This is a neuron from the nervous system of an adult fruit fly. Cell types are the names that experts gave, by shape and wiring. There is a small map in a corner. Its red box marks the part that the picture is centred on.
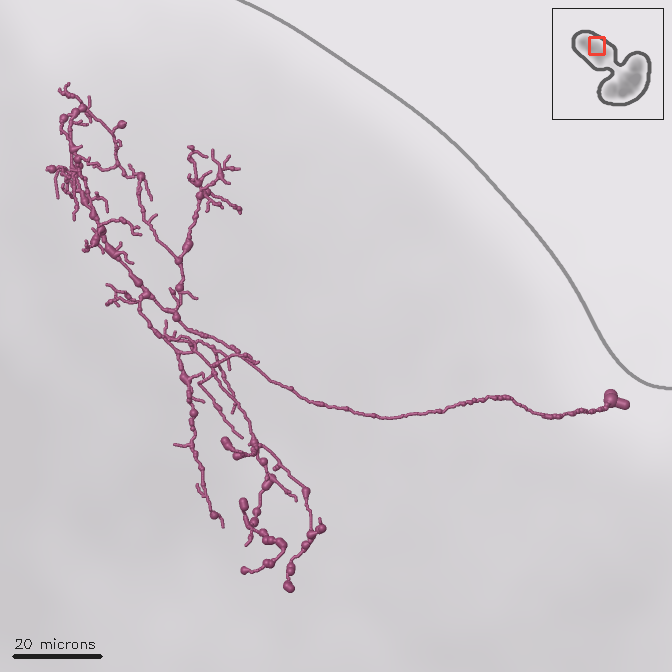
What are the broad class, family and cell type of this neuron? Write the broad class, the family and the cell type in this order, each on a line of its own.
nerve-cord intrinsic neuron
hemilineage 09A
IN09A067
